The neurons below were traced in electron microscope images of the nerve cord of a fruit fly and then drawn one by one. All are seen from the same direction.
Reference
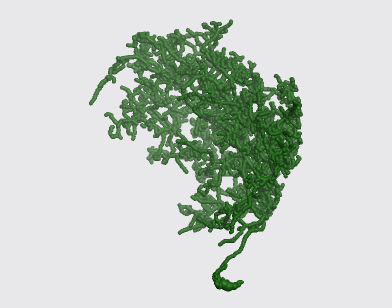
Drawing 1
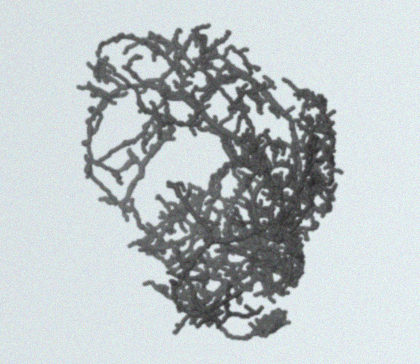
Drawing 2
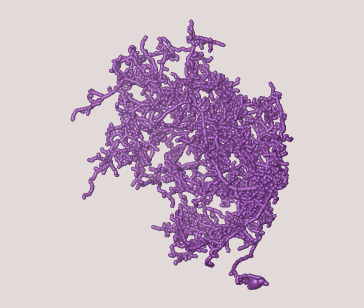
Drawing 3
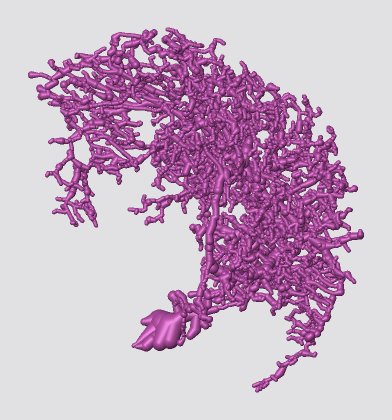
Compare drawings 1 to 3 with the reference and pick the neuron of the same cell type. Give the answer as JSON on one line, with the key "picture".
{"picture": 2}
